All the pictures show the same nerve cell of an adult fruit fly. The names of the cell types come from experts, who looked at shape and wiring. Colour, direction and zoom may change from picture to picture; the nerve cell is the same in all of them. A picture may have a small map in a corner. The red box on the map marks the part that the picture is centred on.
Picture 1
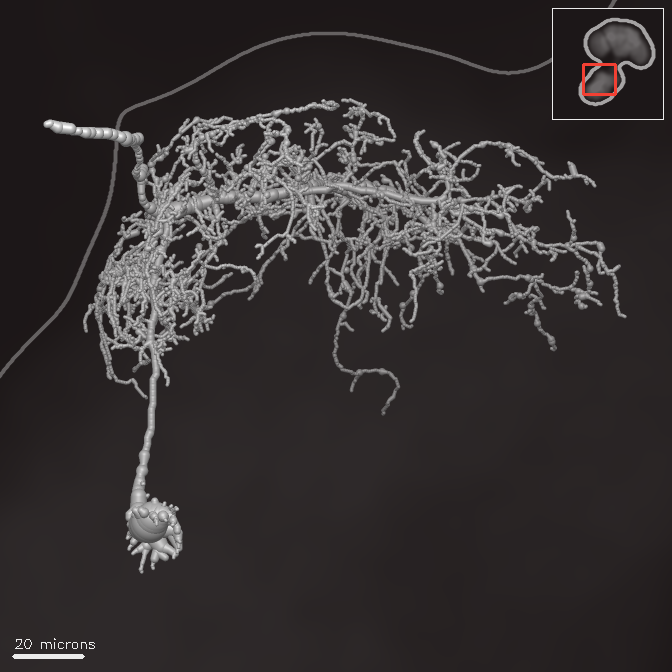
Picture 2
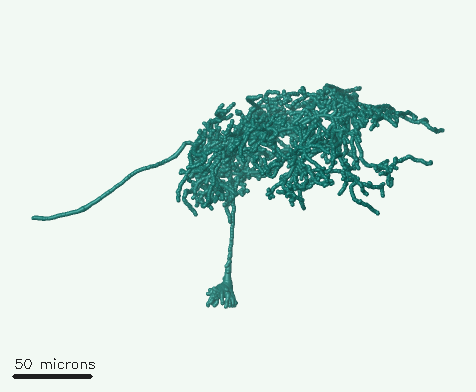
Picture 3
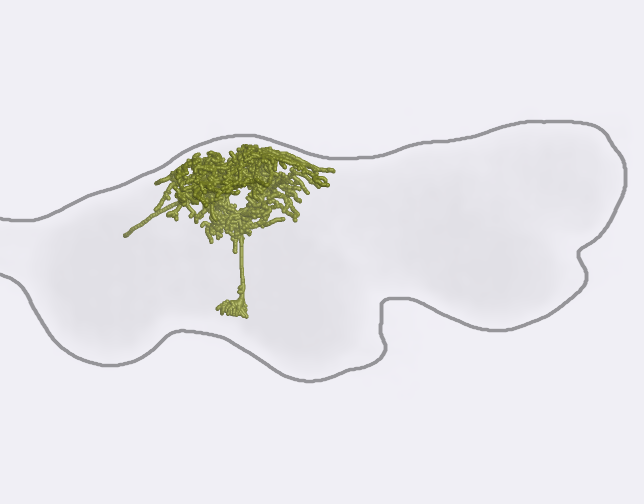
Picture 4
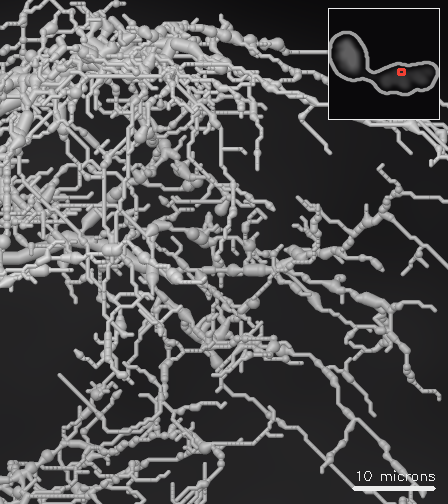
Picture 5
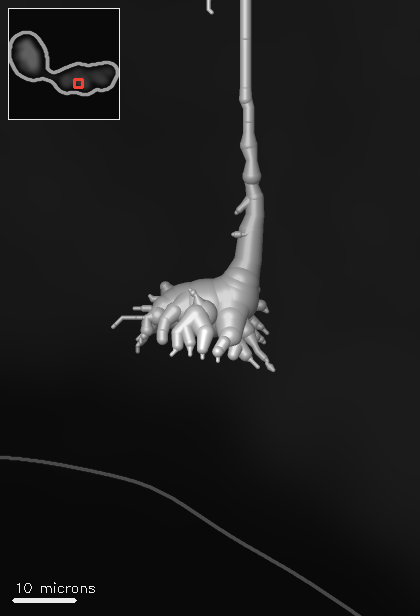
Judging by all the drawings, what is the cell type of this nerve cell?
tp1 MN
